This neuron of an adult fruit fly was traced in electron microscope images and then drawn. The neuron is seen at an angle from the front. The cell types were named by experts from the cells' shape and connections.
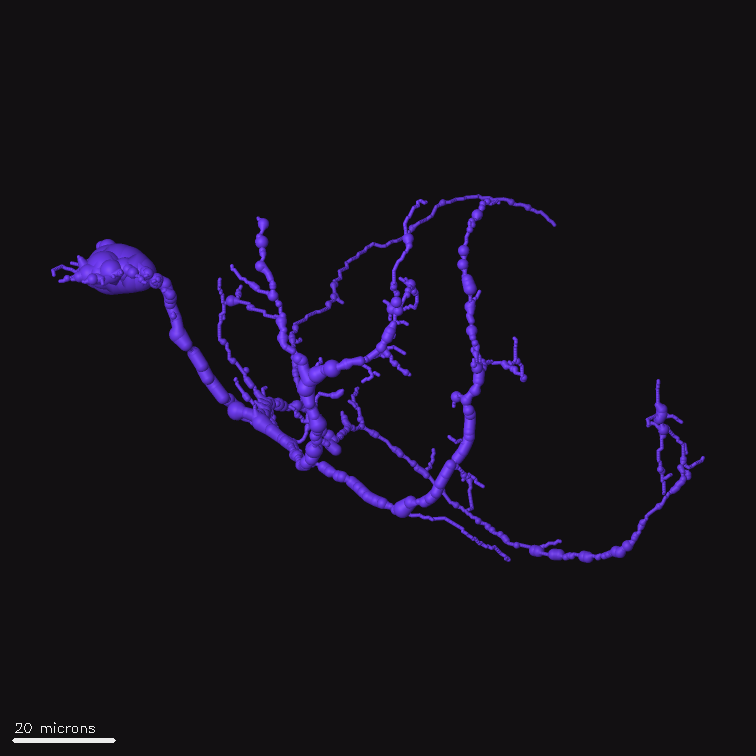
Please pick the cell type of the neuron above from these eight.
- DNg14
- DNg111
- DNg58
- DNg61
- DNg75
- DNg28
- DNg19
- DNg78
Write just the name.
DNg28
